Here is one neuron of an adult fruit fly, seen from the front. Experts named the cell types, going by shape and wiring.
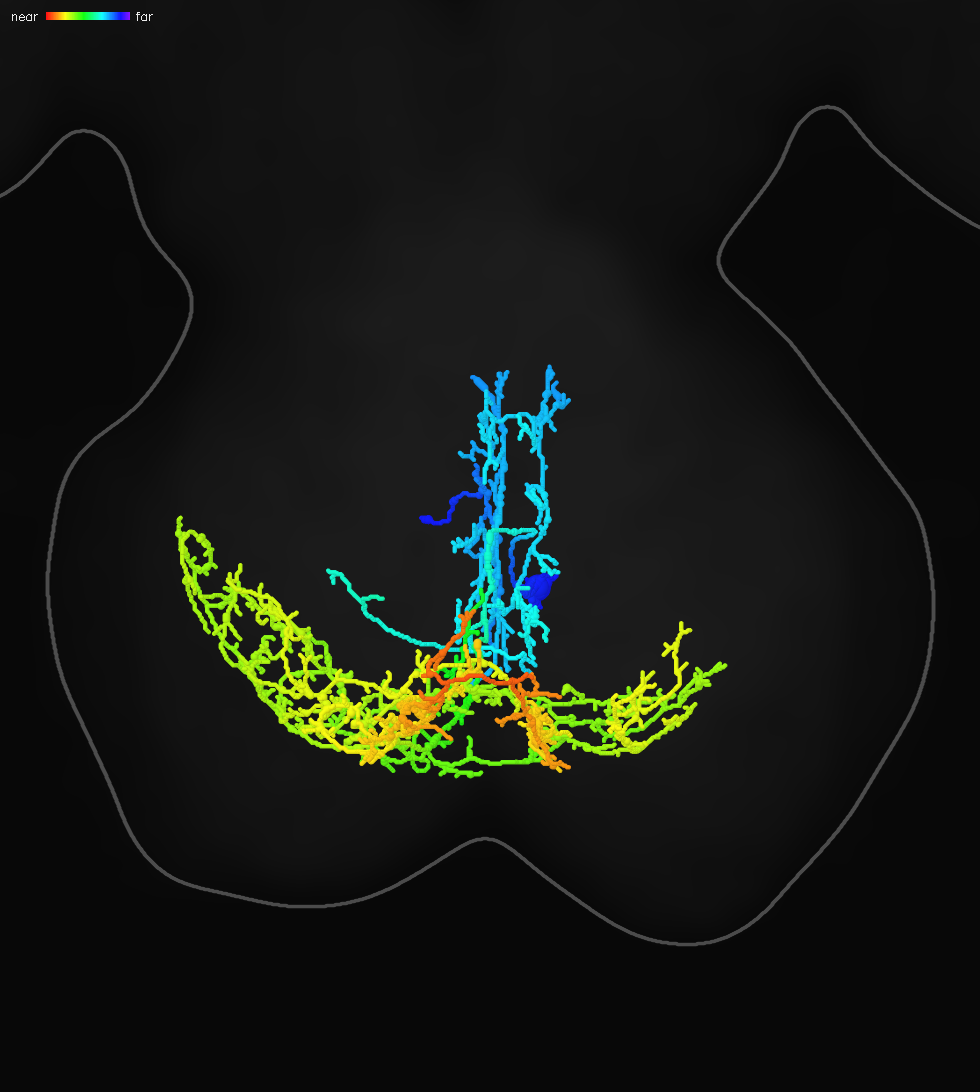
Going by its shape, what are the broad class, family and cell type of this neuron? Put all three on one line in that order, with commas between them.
nerve-cord intrinsic neuron, hemilineage 05B, IN05B033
